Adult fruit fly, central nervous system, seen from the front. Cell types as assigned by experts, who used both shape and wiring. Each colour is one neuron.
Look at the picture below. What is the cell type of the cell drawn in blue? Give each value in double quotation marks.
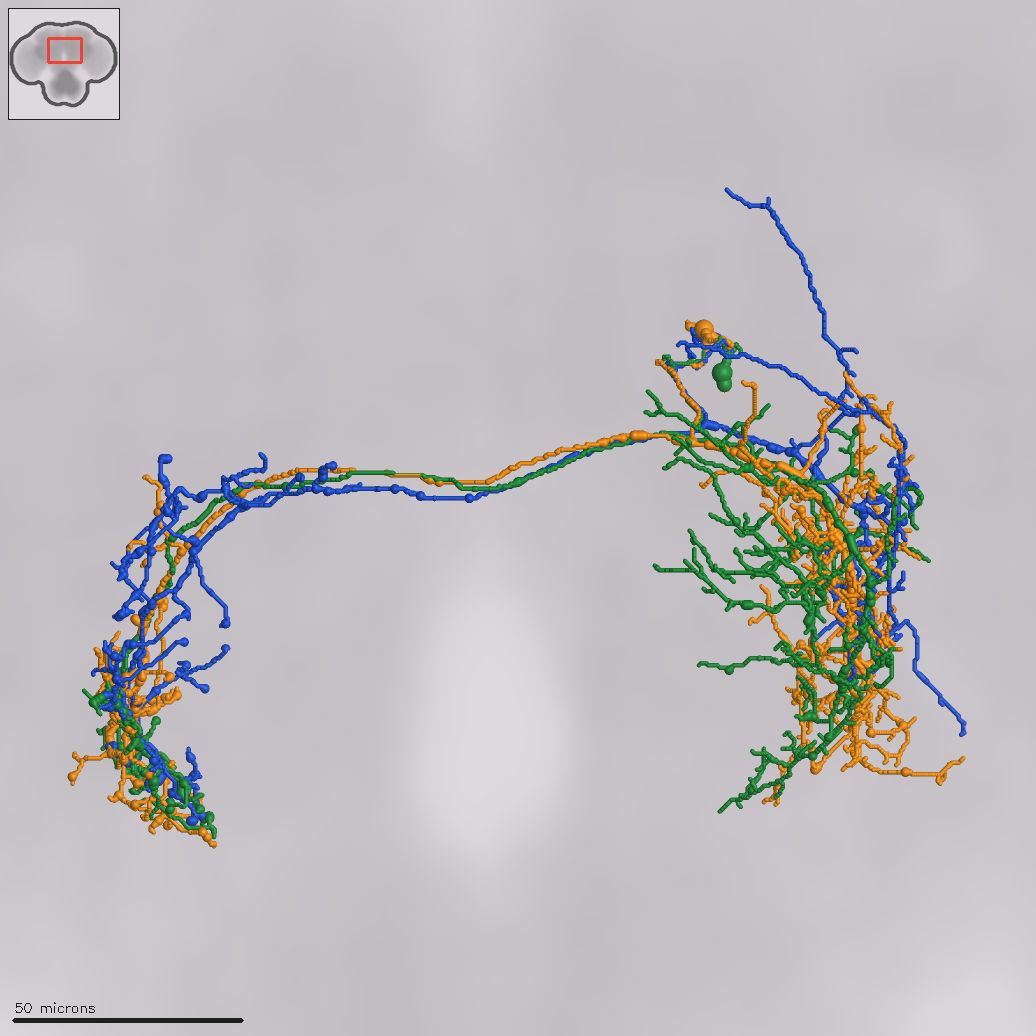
"LAL180"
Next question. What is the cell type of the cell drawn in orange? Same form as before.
"LAL166"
